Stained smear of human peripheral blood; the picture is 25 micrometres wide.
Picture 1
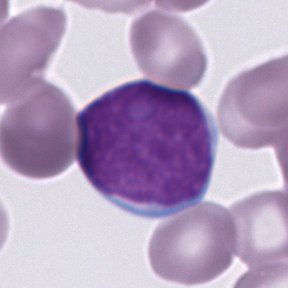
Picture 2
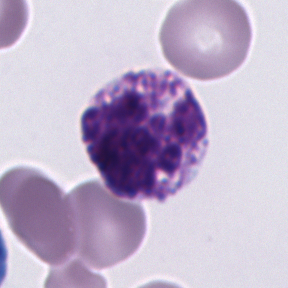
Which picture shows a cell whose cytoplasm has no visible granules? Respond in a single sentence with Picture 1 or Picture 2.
It is in picture 1 that the cytoplasm shows no visible granules.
